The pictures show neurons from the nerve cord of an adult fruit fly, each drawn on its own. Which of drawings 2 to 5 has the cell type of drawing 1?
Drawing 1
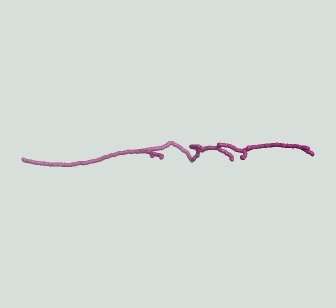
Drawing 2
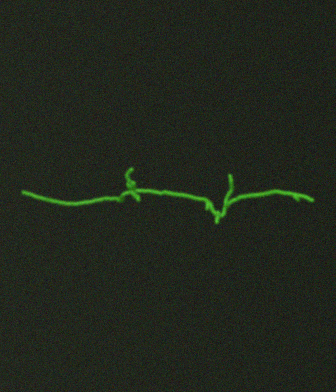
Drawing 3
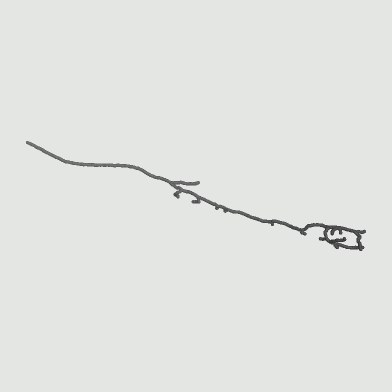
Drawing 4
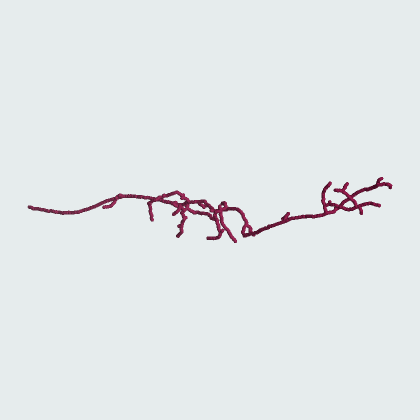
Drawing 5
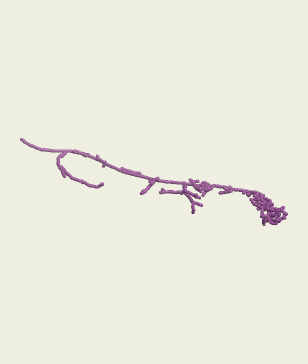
2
